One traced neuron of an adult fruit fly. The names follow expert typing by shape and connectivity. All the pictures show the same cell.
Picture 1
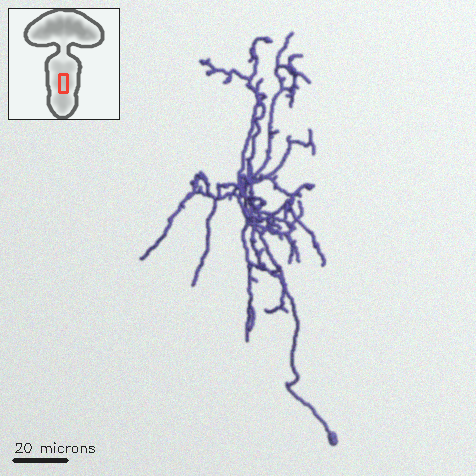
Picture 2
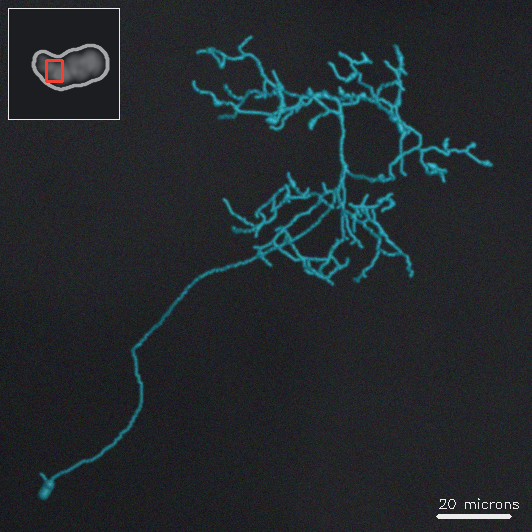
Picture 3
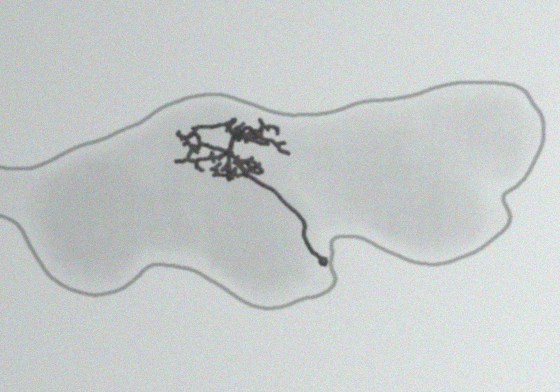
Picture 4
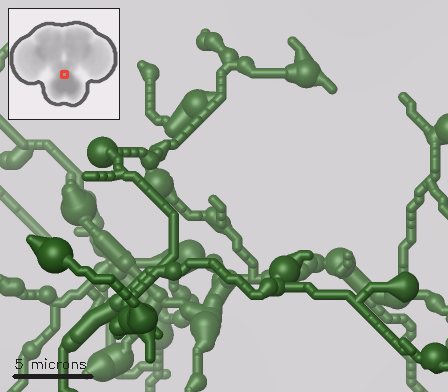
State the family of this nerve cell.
hemilineage 12A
